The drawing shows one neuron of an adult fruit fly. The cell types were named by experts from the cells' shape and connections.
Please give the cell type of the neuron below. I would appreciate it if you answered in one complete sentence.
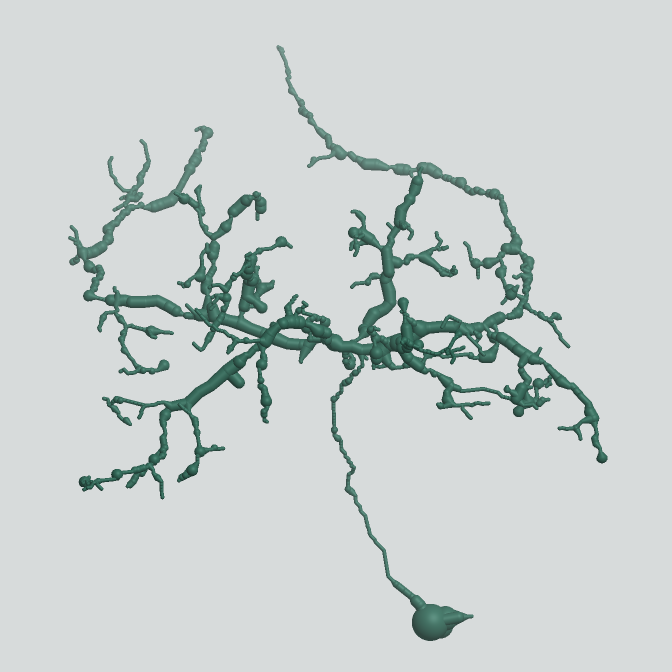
As its cell type, this neuron has IN00A052.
